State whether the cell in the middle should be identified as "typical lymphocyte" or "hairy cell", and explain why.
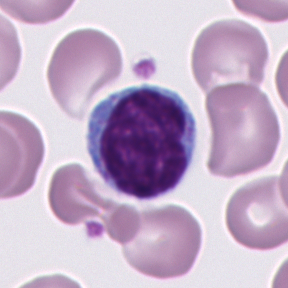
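This is a typical lymphocyte. Look at how much of the cell the nucleus takes up: it fills most of it, leaving only a narrow rim of blue cytoplasm.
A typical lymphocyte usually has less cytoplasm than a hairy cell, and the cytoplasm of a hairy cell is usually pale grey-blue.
So that slim rim of cytoplasm is what settles it here. The rim is at its widest on the left side of the cell, and the chromatin is dark purple and densely clumped.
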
